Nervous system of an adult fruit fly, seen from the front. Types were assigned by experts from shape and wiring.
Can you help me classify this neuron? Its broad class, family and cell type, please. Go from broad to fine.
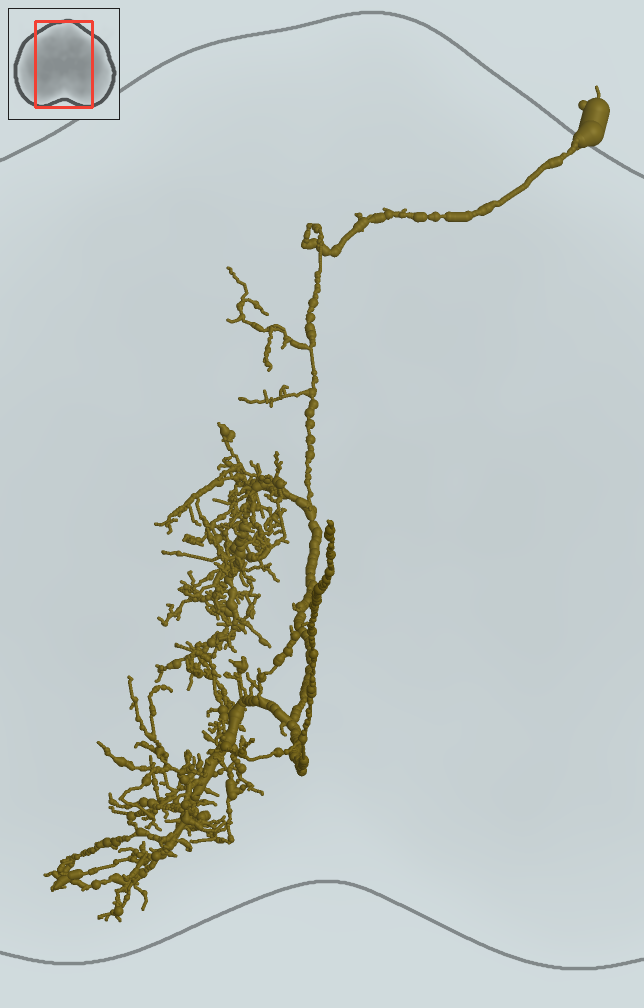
ascending neuron; hemilineage 09B; AN09B012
